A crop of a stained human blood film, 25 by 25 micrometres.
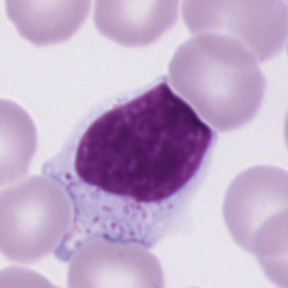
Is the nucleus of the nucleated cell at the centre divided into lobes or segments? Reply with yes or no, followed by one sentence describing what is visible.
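No. The nucleus is a single rounded-oval mass without lobes.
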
